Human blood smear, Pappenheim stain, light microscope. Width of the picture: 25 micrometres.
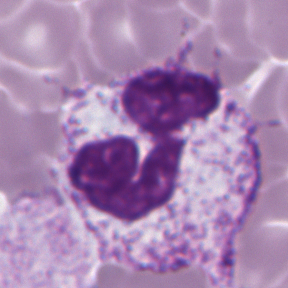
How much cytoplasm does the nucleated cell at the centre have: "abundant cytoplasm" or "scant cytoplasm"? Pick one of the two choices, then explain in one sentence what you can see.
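Abundant cytoplasm. The cytoplasm is plentiful and very pale, almost colourless.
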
